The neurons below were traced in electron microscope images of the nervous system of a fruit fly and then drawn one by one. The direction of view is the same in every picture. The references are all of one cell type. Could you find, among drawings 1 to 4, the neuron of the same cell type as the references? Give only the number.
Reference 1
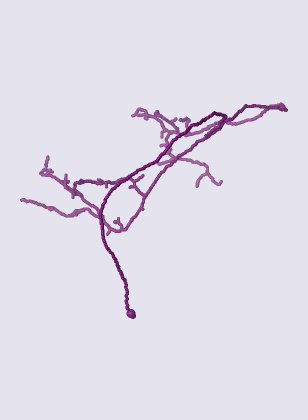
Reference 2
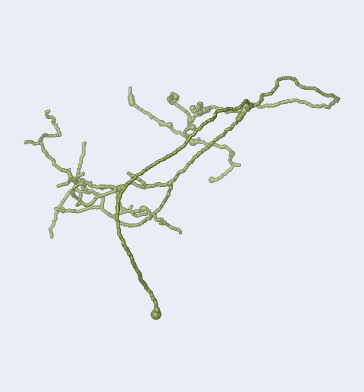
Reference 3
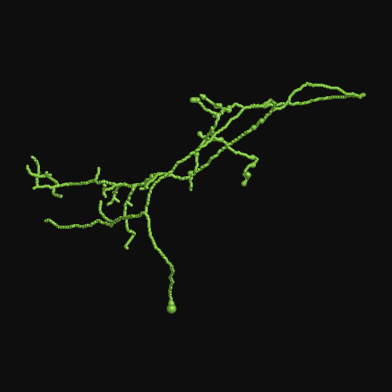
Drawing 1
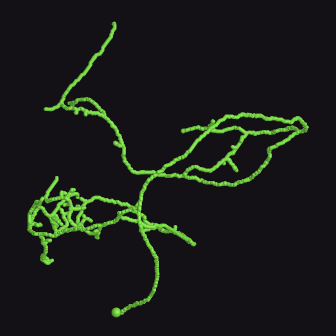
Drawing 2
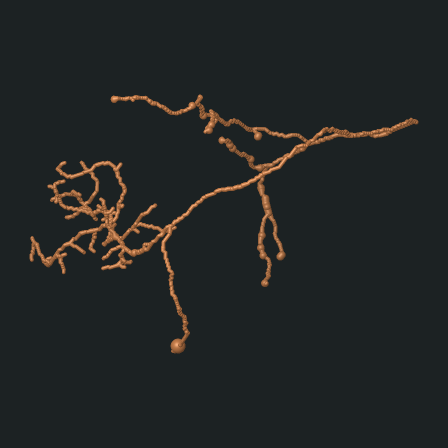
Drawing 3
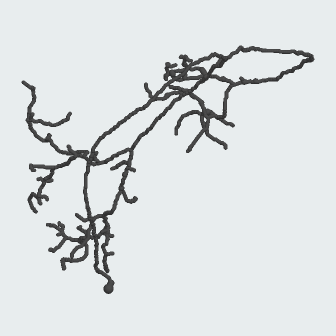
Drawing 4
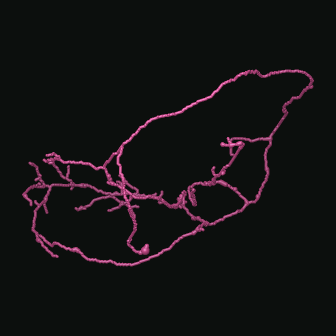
3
